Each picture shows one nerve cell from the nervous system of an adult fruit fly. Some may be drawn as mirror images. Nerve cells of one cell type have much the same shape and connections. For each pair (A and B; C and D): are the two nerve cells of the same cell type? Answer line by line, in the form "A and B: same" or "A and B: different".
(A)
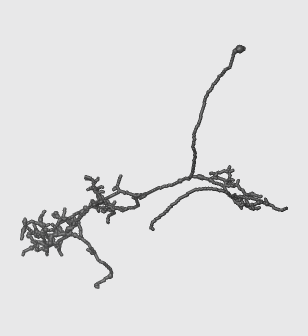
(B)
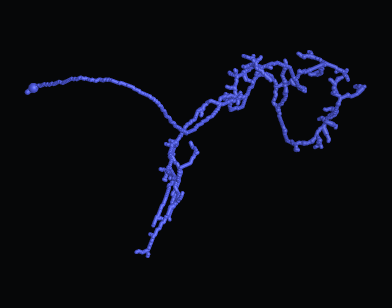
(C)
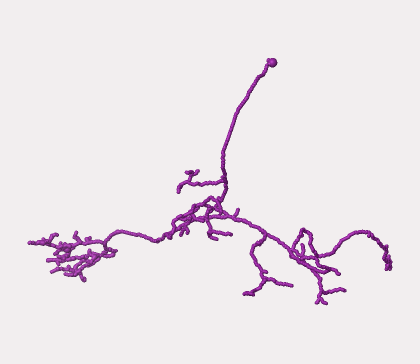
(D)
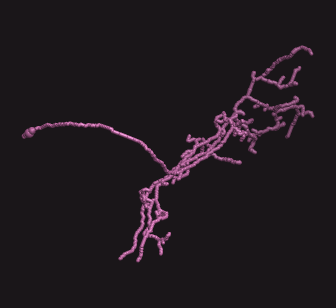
A and B: same
C and D: different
